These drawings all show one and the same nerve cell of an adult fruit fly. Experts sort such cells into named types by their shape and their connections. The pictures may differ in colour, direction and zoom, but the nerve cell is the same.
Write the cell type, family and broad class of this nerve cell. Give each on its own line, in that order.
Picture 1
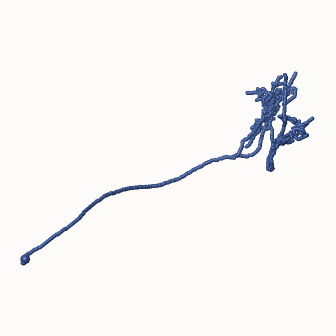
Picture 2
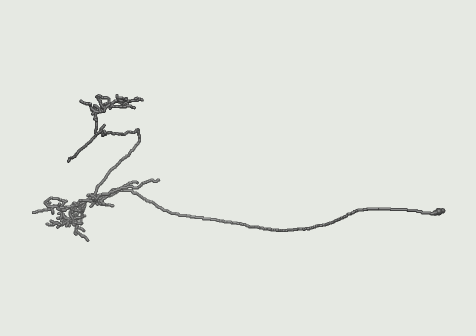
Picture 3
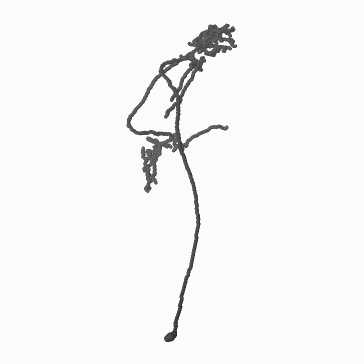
IN06A115
hemilineage 06A
nerve-cord intrinsic neuron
